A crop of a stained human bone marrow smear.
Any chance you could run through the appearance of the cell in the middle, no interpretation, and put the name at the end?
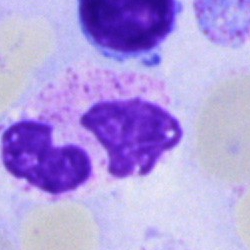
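Two large lobes make up the nucleus, lying side by side. The right-hand one, I notice, has an irregular, angular outline. The chromatin is dense and stains dark purple, and neither lobe shows a visible nucleolus. It is a segmented neutrophil.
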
